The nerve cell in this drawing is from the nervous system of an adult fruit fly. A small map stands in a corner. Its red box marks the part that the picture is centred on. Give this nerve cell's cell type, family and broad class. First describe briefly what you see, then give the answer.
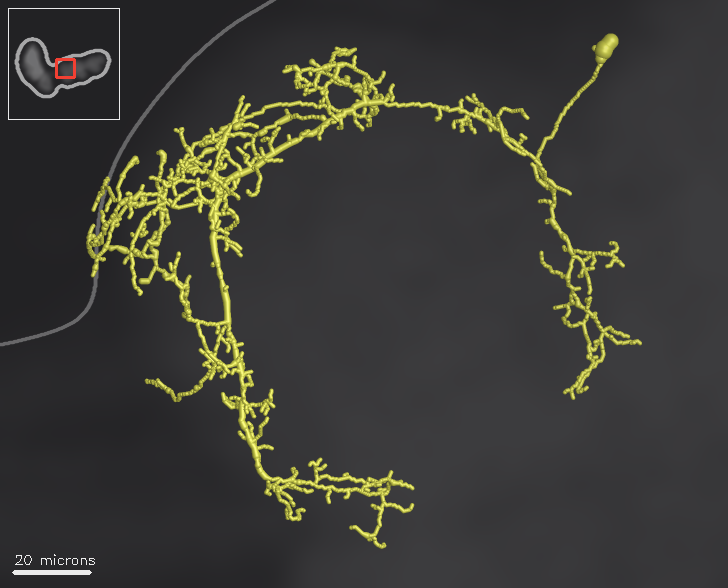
It is in the nerve cord and does not reach the brain. The cell body can be seen at the upper right of the picture. The picture shows more than a hundred branch ends. It is of cell type IN03A045. The family is hemilineage 03A. This is a nerve-cord intrinsic neuron.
